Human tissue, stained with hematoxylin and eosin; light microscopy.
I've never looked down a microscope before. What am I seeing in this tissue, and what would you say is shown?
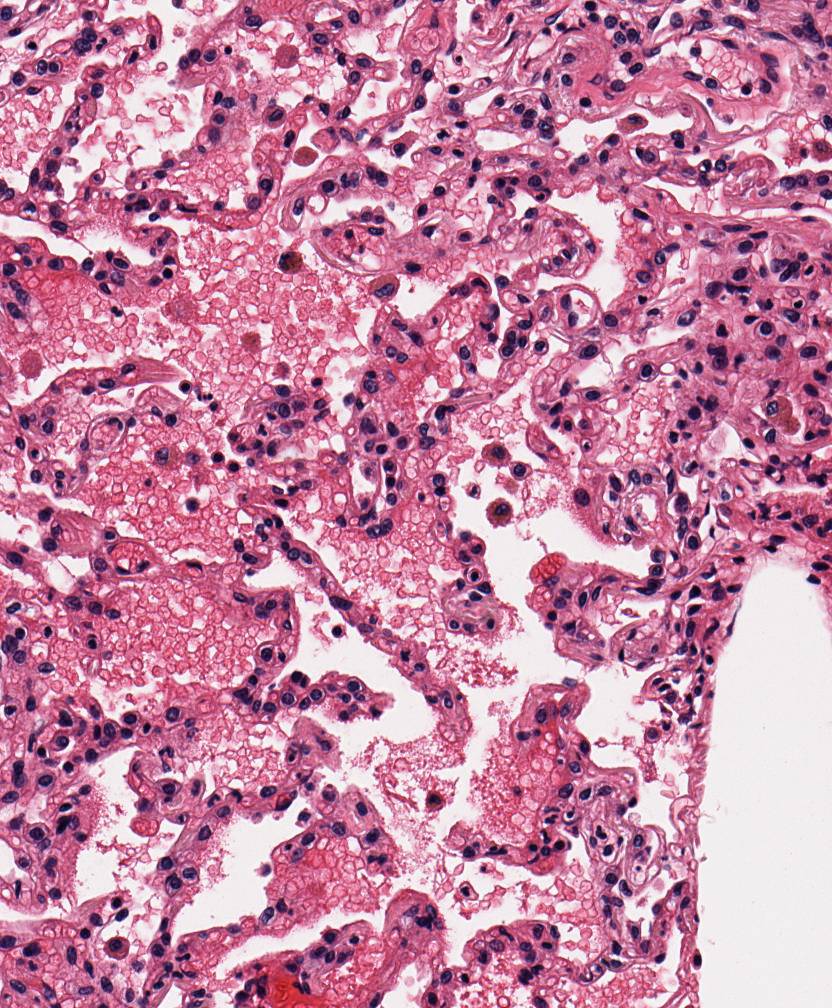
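A meshwork of branching alveolar septa encloses irregular airspaces. The septa are thickened and crowded with dark oval nuclei, most markedly on the right side of the field. In parts, the septa are lined by plump cells with round dark nuclei rather than by flat cells. A small cluster of bright red erythrocytes lies at the bottom centre. The tissue is lung.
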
